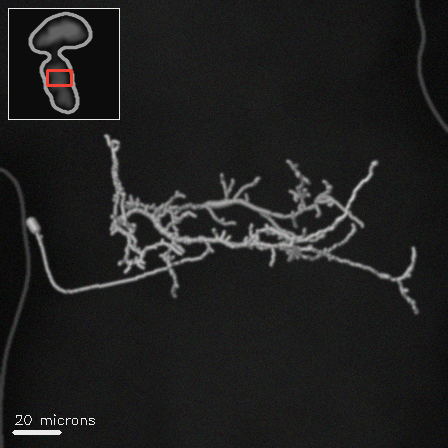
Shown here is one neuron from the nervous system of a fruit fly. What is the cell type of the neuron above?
IN08B051_e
